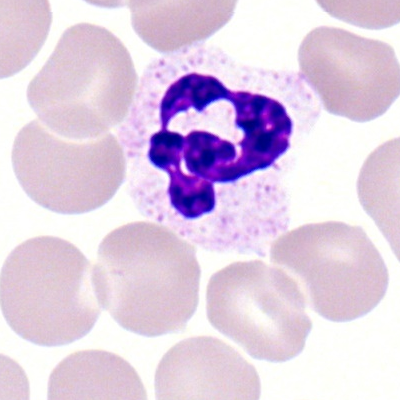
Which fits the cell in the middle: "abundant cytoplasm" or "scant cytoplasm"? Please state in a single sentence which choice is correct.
The nucleus is surrounded by broad cytoplasm.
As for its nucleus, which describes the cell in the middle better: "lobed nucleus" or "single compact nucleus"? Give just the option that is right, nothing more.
Lobed nucleus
